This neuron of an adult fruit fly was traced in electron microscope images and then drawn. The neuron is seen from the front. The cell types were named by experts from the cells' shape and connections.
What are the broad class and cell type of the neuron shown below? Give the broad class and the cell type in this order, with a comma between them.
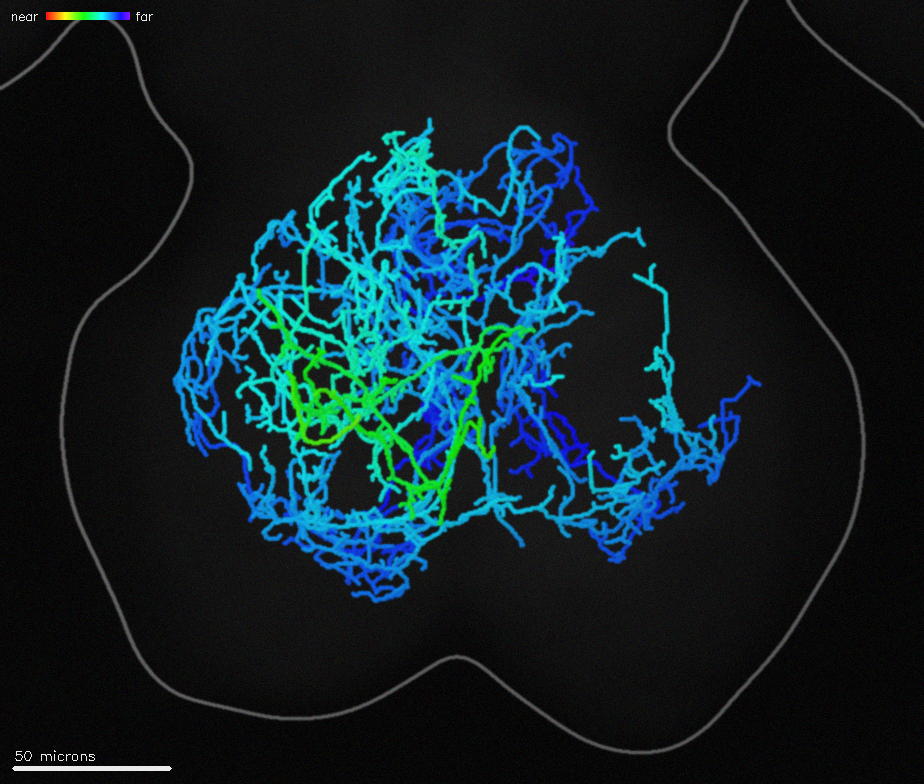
nerve-cord intrinsic neuron, INXXX045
